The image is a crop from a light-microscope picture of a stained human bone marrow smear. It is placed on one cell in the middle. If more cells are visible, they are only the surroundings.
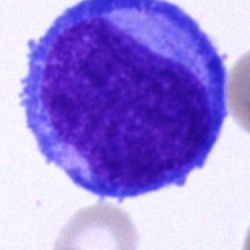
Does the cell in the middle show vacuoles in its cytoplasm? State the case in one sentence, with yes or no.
No, the cytoplasm of this cell lacks vacuoles entirely.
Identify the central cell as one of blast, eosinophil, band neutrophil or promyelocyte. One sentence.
In the middle of this smear crop is a blast.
